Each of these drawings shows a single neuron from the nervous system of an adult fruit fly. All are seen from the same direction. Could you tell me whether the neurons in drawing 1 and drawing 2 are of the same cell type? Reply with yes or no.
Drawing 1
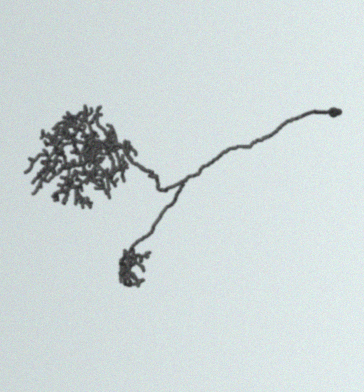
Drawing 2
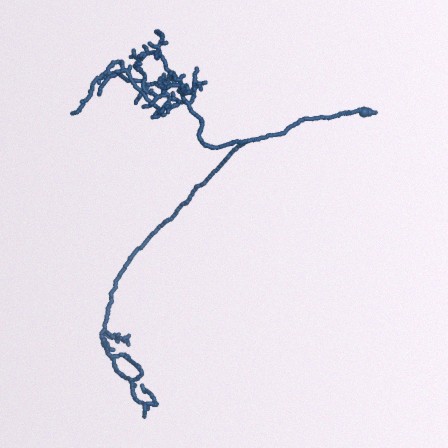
no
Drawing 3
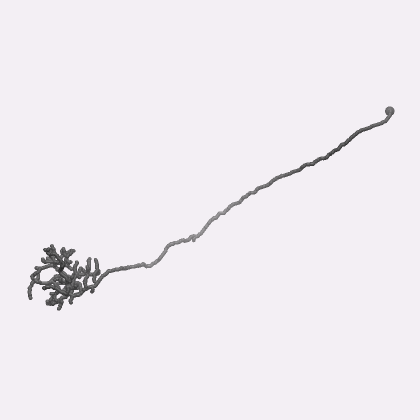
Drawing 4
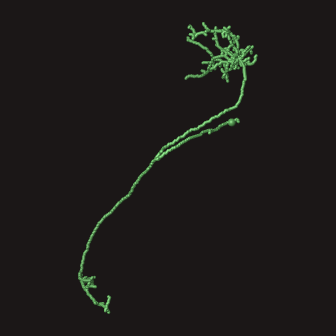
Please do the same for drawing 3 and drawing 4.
no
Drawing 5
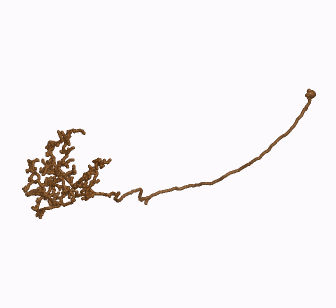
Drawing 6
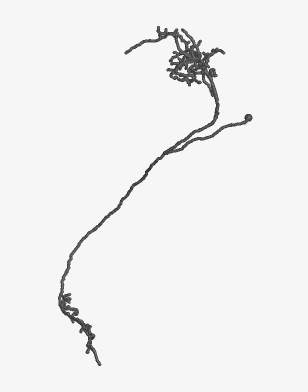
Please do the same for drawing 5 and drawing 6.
no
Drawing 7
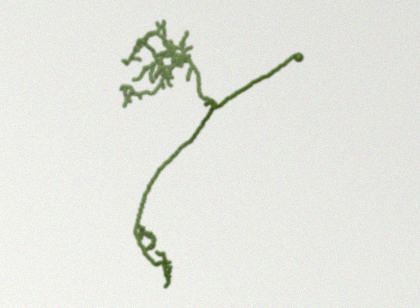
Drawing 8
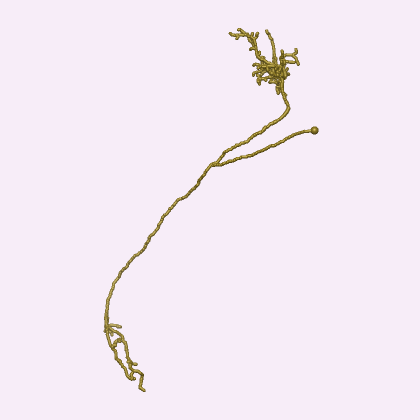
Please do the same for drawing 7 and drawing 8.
yes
